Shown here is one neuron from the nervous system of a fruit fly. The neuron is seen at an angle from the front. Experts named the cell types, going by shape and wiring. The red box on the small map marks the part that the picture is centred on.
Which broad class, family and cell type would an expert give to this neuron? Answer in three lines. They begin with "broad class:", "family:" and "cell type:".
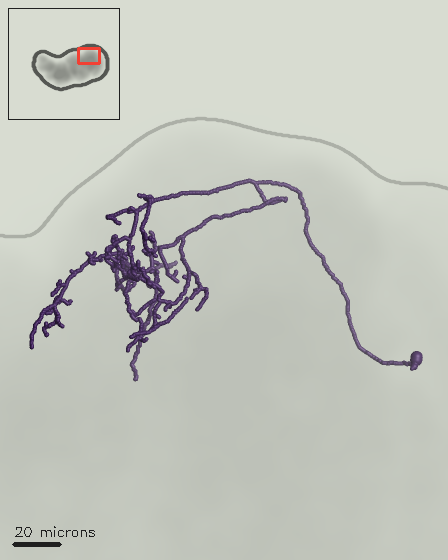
broad class: central-brain intrinsic neuron
family: hemilineage SLPal5
cell type: SMP033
